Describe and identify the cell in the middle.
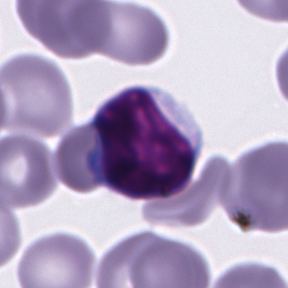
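Here the nucleus is a single unlobed mass with a somewhat angular outline. Its chromatin is dark purple and coarsely clumped, with small paler patches between the clumps. No distinct nucleoli show, and no granules are visible in the cytoplasm. The cell is a typical lymphocyte.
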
